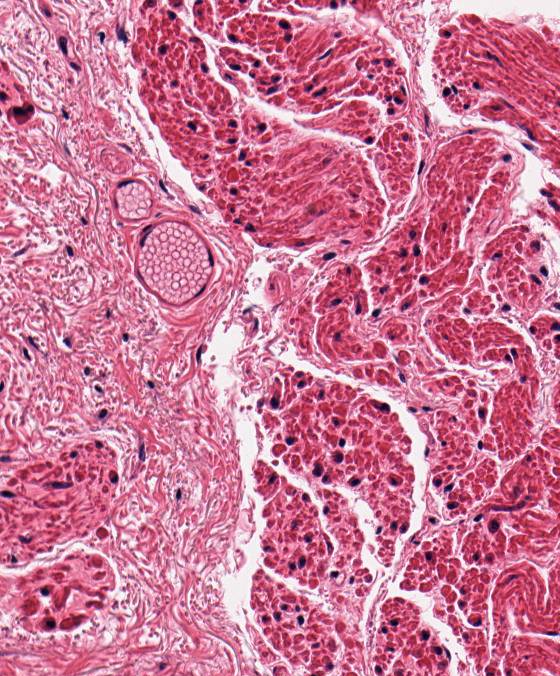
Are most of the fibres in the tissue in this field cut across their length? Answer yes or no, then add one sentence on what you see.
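Yes. Most smooth muscle cells in the bundles are cut across, appearing as small rounded red profiles, some with a dark central nucleus.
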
